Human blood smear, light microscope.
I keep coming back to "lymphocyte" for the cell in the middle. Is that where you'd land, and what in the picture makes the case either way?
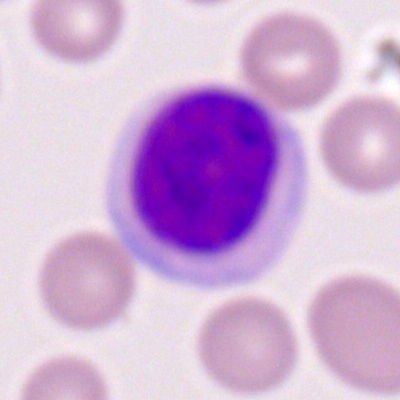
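The deciding features are the nucleus, which fills most of the cell and leaves only a rim of cytoplasm, and the chromatin, which is dense and dark purple with darker clumped areas.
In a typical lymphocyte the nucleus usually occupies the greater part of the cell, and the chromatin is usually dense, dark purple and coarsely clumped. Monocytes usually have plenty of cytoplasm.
The name lymphocyte therefore fits, and the mere rim of cytoplasm counts against monocyte. The remaining features are simply noted: the outline is round and smooth with no surface projections, the cytoplasm is pale blue with no visible granules, and red cells lie around the cell without overlapping it.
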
